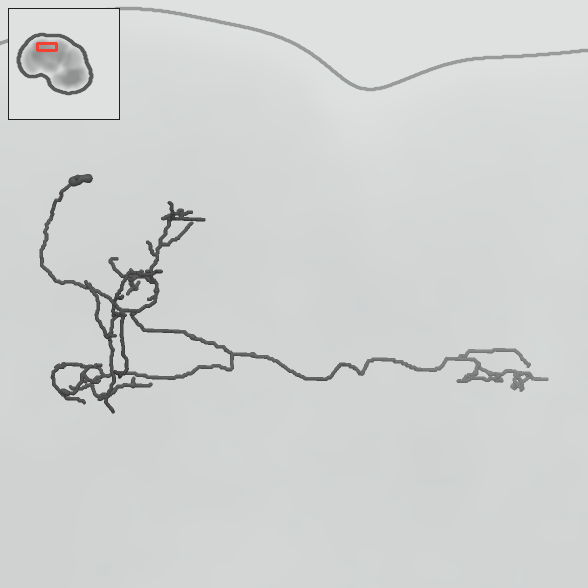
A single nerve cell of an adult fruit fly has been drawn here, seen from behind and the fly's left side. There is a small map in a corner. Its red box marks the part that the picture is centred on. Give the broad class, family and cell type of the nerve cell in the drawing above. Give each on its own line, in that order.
central-brain intrinsic neuron
class DAN
PAM14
